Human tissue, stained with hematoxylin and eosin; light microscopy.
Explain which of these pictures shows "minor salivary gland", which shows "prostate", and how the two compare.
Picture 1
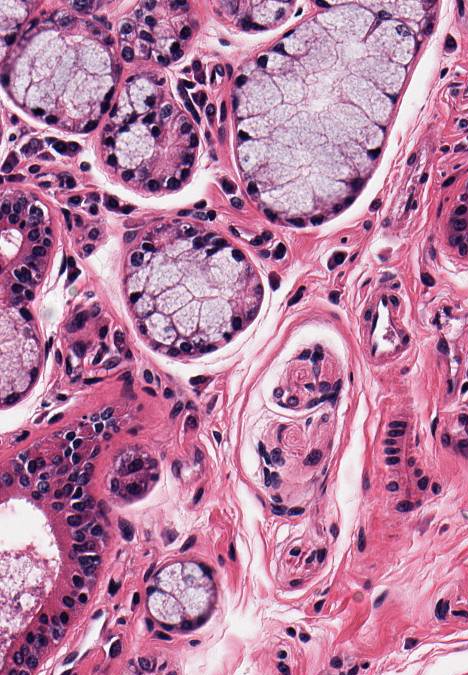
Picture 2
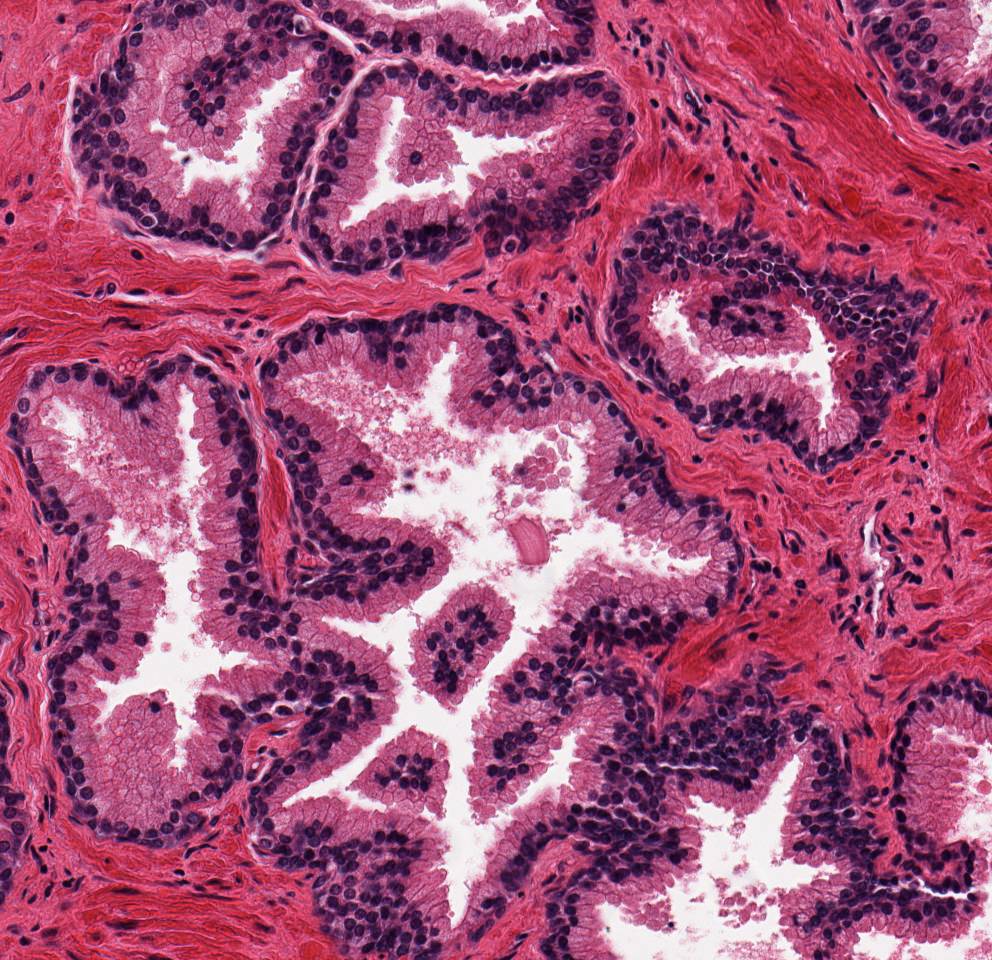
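Picture 1's a minor salivary gland, picture 2 prostate. The salivary gland's rounded units are split by pink fibrous stroma, and the larger ones are mucous acini: pale, bubbly, finely vacuolated cells with dark flattened nuclei pressed to the outer edge. The prostate shows glands of varied size between stroma bands, with infolded walls and star-shaped lumens, lined by tall columnar cells with pale, finely vacuolated pink cytoplasm and round dark nuclei toward the base.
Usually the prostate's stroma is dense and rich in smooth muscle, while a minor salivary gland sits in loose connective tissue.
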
